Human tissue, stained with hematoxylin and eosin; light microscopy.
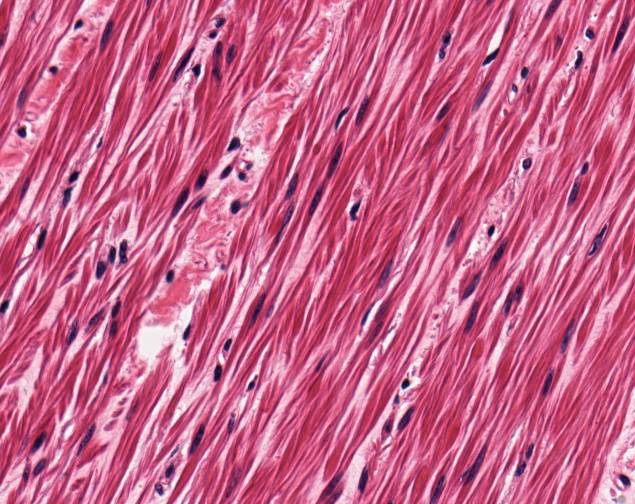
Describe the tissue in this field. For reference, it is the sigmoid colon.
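Every part of the field is taken up by parallel bundles of elongated cells, oriented diagonally from lower left to upper right. These are spindle-shaped smooth muscle cells with tapering ends. Their nuclei are elongated and cigar-shaped, lying along the cells' length. The cytoplasm stains deep pink.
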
